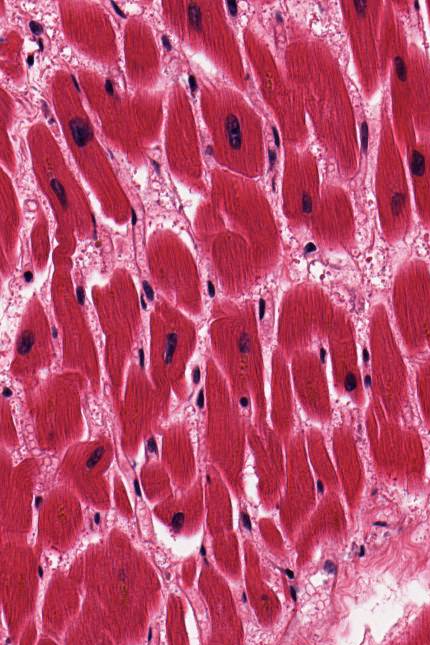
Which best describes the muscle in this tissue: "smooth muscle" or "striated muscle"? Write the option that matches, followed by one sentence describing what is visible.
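Striated muscle. The fibre cytoplasm shows fine striations running along the length of each fibre.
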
